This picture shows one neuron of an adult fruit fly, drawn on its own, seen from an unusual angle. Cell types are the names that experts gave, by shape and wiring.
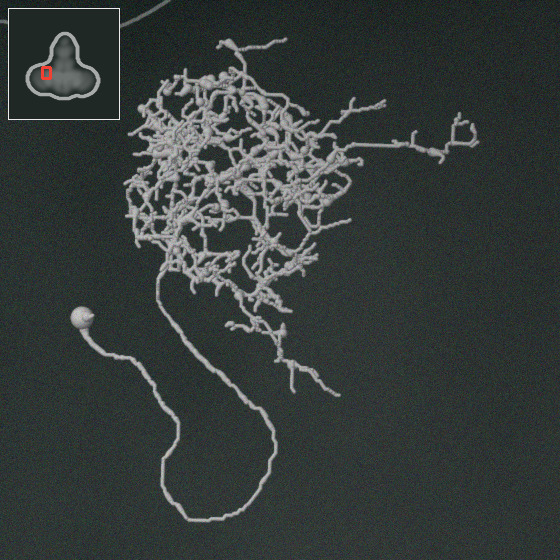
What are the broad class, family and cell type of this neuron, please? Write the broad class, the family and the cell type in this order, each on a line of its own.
central-brain intrinsic neuron
hemilineage LHl4_dorsal
CB2107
